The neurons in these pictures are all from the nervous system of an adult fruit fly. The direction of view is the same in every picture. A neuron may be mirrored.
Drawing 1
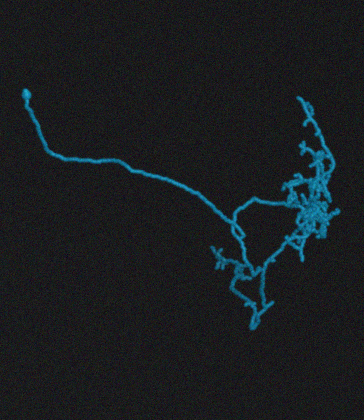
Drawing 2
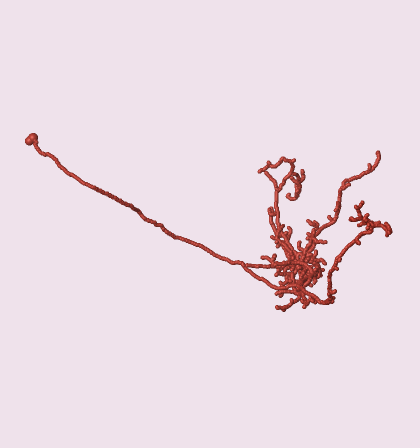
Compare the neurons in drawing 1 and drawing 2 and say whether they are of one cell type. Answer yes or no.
no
